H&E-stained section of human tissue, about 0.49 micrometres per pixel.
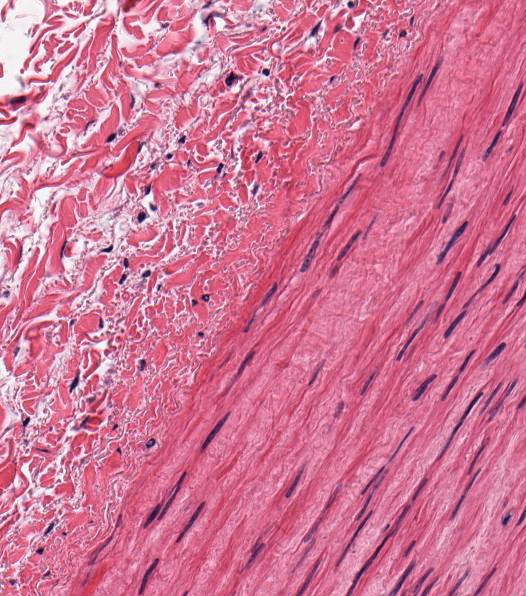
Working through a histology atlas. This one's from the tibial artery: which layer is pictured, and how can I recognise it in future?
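This, as I read it, is the tunica media. A diagonal boundary divides the field: loose fibrous connective tissue in the upper left, a compact band of smooth muscle across the lower right.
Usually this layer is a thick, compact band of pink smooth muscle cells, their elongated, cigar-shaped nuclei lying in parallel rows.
Here the cells do run parallel to one another, diagonally from lower left to upper right, and their nuclei are elongated, dark and cigar-shaped, with blunt ends. The cytoplasm is pink and fibrillar, with no cross-striations that I can see.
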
